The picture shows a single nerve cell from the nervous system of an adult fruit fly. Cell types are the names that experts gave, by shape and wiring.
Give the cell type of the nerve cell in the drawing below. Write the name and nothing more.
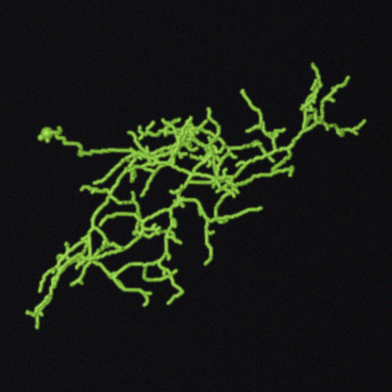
IN21A051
